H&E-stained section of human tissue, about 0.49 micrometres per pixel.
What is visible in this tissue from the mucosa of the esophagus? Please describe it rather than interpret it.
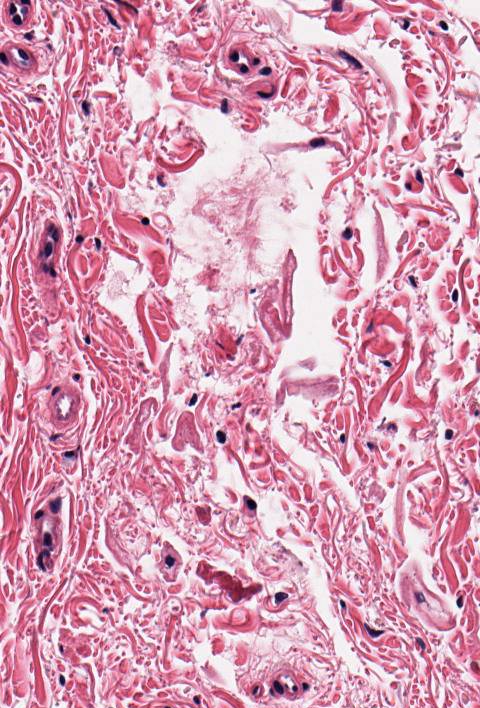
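Collagen bundles make up all of this connective tissue, and there's no epithelium anywhere. Down the left side the pink bundles are wavy and mostly run up and down. In the upper middle they spread out loosely around a pale zone with some faint, wispy pink material in it. Cells are sparse: just scattered small dark oval or spindle nuclei lying between the bundles.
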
